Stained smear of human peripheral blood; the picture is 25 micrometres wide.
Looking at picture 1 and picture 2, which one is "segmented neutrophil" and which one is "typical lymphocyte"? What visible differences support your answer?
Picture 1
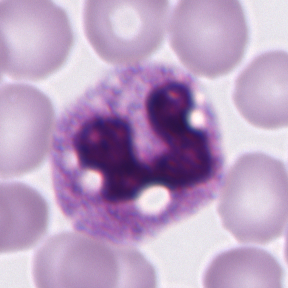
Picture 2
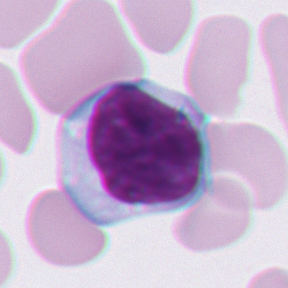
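Look first at picture 1: that is a segmented neutrophil, while the cell in picture 2 is a typical lymphocyte. Now compare the cytoplasm; in picture 1 there is plenty of it, lilac-pink, all around the nucleus.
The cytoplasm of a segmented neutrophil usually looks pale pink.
In picture 2 the cytoplasm is pale blue-grey.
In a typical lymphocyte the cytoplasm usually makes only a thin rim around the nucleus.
Next, the granules: fine violet granules fill the neutrophil's cytoplasm evenly, but no distinct granules show in picture 2.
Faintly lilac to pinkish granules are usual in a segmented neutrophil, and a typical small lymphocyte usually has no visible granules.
The cytoplasm in picture 1 also holds several clear, round vacuoles. Then the nucleus: in picture 1 the chromatin is dark purple and densely clumped, with no nucleoli in view, whereas in picture 2 the nucleus is roundish and has no lobes.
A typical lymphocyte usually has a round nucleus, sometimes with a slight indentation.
Finally, the outlines: picture 1 is round, but picture 2 is angular and polygonal, with red cells pressing against it on several sides.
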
